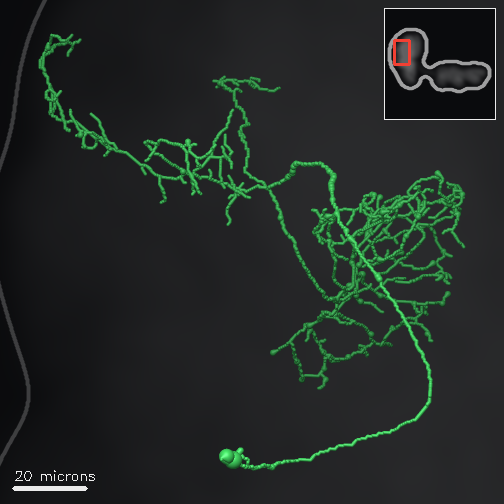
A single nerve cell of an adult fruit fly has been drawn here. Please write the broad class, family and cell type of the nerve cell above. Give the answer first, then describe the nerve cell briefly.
Its broad class is central-brain intrinsic neuron. The family is hemilineage LALv1_dorsal. The cell type is FB4F_c. The cell body can be seen at the bottom of the picture. By the scale bar it is about 120 microns tall in this view. Dozens of branch ends can be seen.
